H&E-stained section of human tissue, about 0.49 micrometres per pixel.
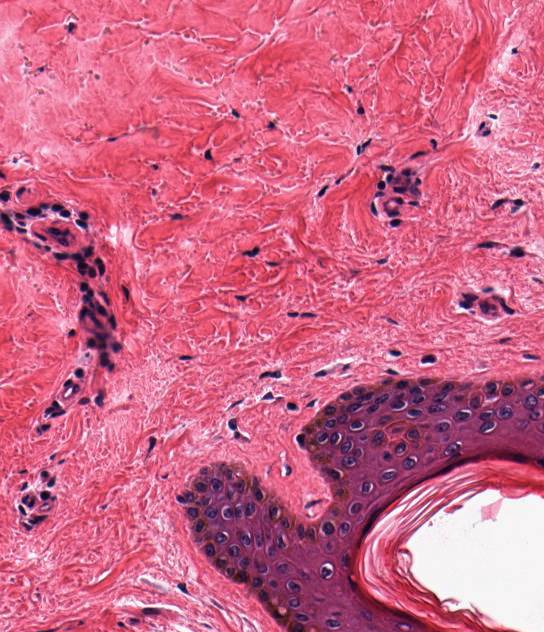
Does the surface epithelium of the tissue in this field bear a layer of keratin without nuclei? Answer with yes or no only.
Yes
